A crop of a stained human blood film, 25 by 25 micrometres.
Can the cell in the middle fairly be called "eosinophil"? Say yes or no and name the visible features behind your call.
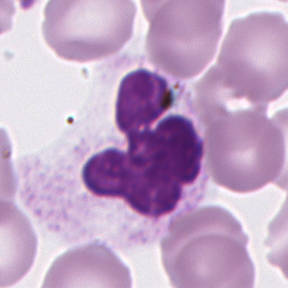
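Look first at the granules: they are fine and violet, scattered through the cytoplasm.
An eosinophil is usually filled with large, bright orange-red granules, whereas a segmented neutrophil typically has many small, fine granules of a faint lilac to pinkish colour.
Fine granules that are not orange-red go against eosinophil, so that name does not fit; this cell is a segmented neutrophil. Around the granules the cytoplasm is plentiful and very pale. The chromatin is dense and stains dark purple, and no nucleoli can be seen. Red cells press against the cell's right side, and a small dark brown particle lies at the right edge of the upper nuclear lobe.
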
